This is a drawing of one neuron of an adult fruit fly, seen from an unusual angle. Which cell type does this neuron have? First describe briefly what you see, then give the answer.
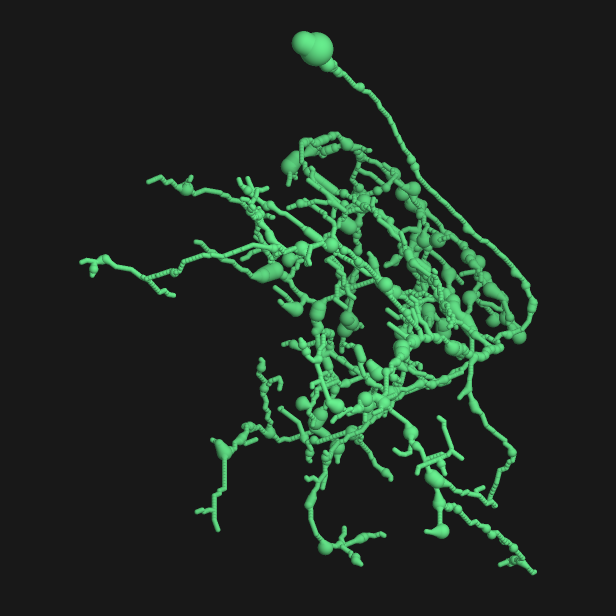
Its cell body lies at the top of the picture. The picture shows dozens of branch ends. Its broad class is central-brain intrinsic neuron. It is of cell type LHPV6h2.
